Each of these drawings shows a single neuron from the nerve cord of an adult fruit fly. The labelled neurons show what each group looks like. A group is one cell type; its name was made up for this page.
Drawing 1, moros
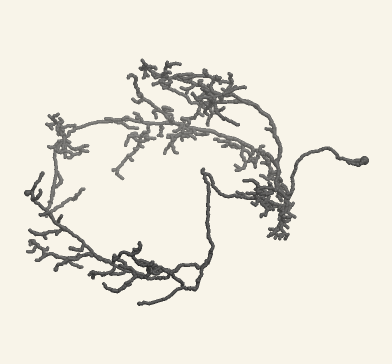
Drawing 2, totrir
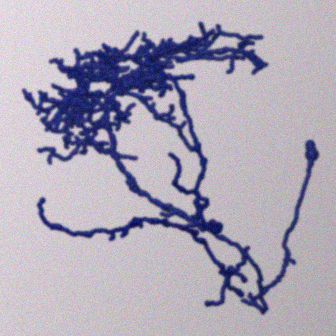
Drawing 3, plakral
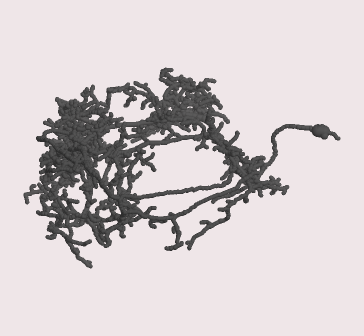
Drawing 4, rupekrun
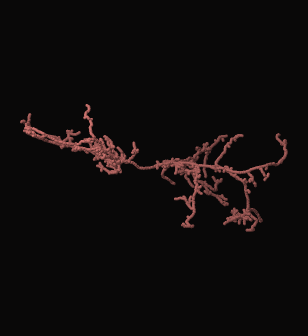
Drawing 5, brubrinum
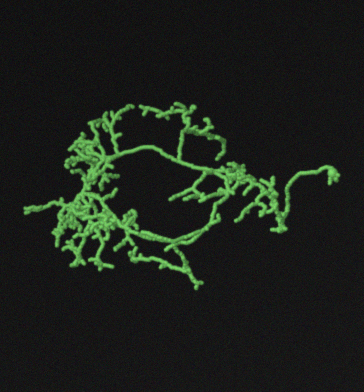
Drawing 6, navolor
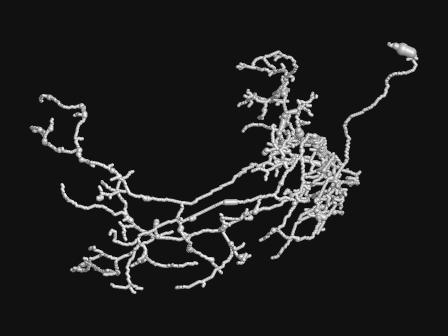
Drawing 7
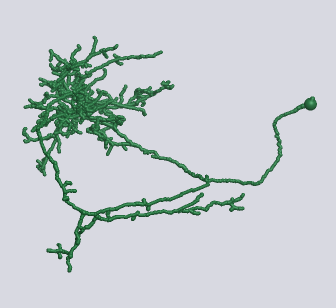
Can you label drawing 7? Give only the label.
totrir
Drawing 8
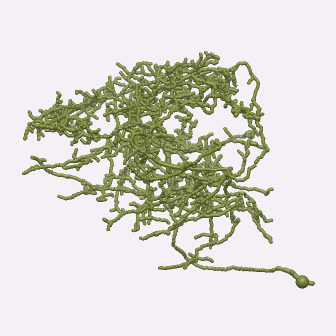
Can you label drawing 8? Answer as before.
plakral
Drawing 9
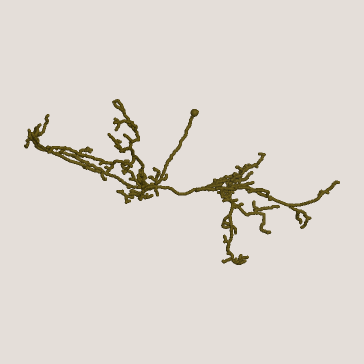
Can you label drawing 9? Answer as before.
rupekrun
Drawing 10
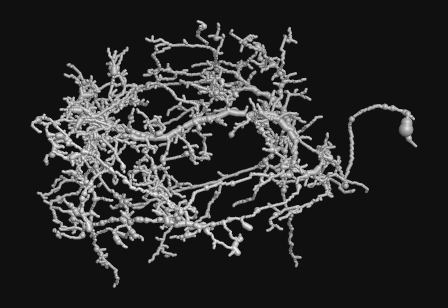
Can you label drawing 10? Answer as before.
plakral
